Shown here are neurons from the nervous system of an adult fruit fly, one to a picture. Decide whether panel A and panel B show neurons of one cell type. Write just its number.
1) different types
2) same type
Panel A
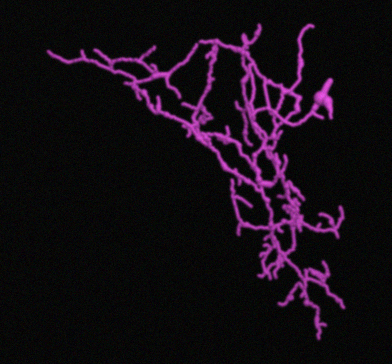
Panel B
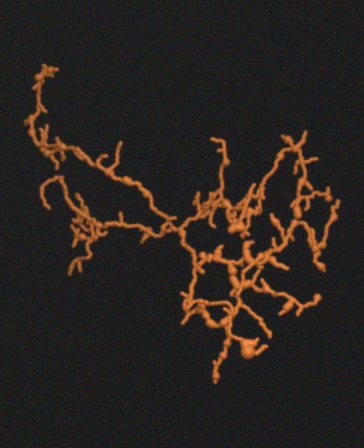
1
